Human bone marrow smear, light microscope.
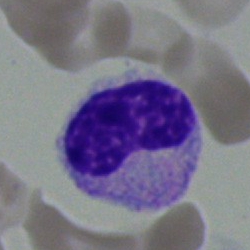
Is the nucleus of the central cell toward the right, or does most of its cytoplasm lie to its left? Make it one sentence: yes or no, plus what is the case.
No, rather than to the left, most cytoplasm lies to the right of the nucleus.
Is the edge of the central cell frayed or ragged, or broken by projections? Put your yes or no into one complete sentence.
No, no projections, blebs or ragged parts break the cell's outline.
